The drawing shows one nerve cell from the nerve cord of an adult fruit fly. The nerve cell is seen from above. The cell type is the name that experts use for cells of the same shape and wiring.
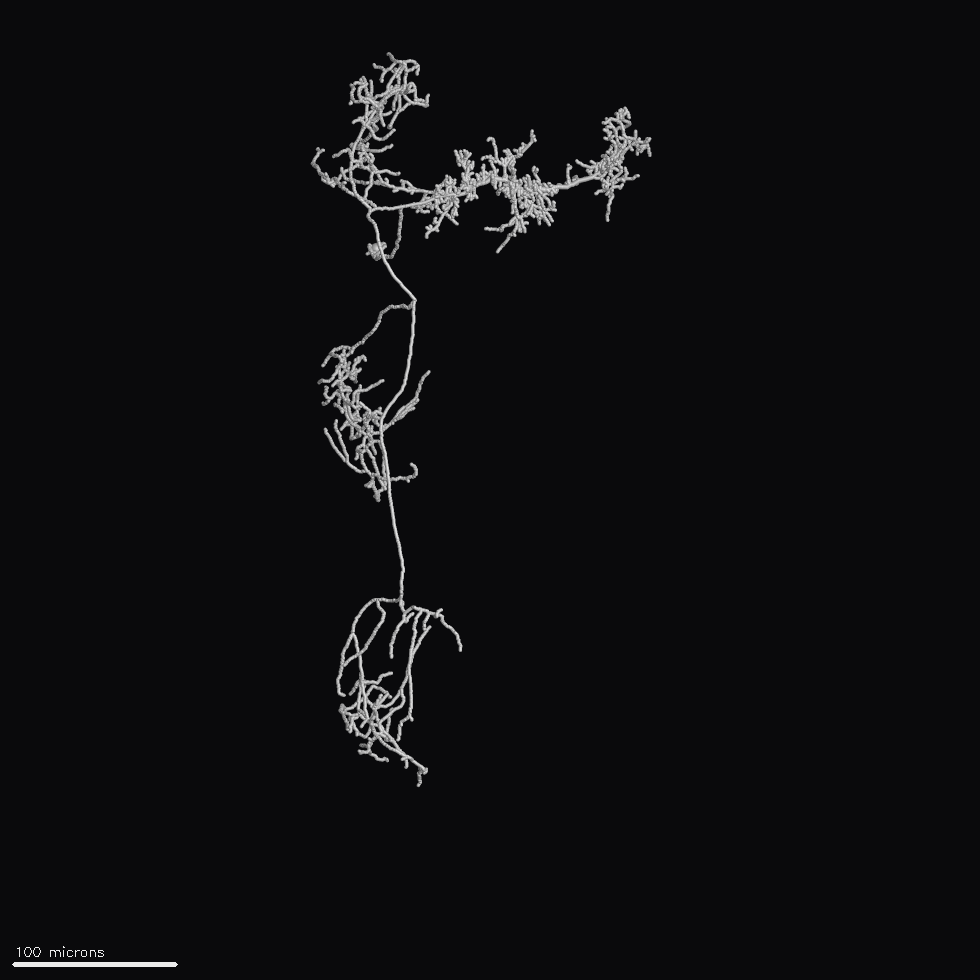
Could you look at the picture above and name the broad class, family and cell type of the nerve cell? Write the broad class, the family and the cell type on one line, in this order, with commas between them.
nerve-cord intrinsic neuron, hemilineage 12A, IN12A001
